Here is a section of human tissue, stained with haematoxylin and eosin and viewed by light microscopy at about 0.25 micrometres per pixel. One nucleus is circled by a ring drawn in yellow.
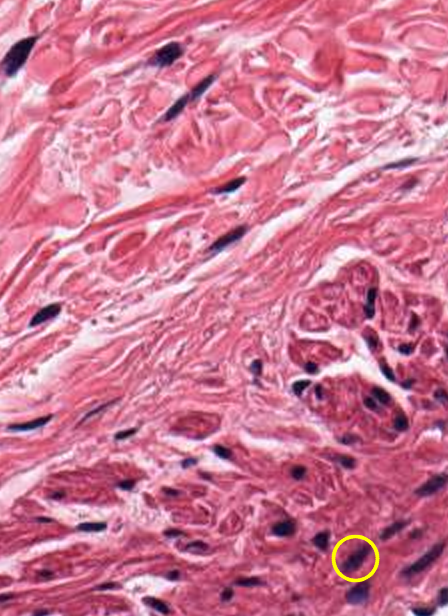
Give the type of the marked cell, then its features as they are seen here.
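The marked nucleus belongs to a smooth muscle cell. The nucleus is a dark purple, oval-to-elongated body, about the same size as the nuclei around it. The cell's cytoplasm is pink and fibrillar and merges with the neighbouring cells, with no clear outline of its own.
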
